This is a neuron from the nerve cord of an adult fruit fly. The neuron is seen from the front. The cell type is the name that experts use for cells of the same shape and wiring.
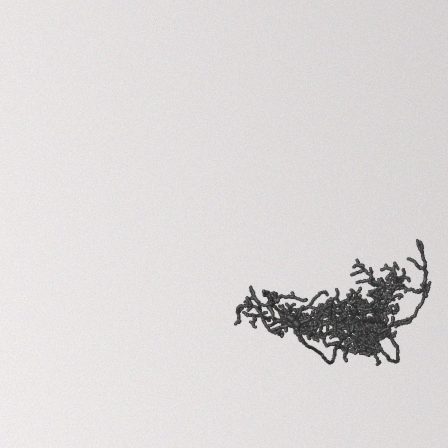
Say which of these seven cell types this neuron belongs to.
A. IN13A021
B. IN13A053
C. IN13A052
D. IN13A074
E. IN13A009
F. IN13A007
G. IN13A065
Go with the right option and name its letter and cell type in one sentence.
Cell type IN13A007, found in option F, is the type of the neuron.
